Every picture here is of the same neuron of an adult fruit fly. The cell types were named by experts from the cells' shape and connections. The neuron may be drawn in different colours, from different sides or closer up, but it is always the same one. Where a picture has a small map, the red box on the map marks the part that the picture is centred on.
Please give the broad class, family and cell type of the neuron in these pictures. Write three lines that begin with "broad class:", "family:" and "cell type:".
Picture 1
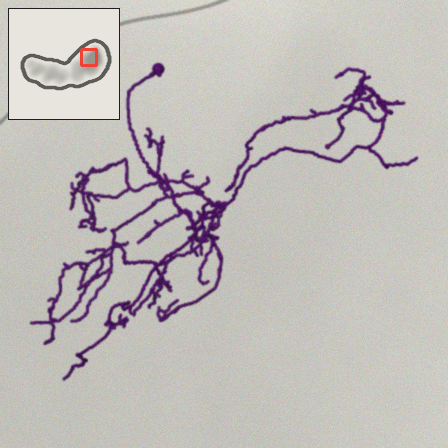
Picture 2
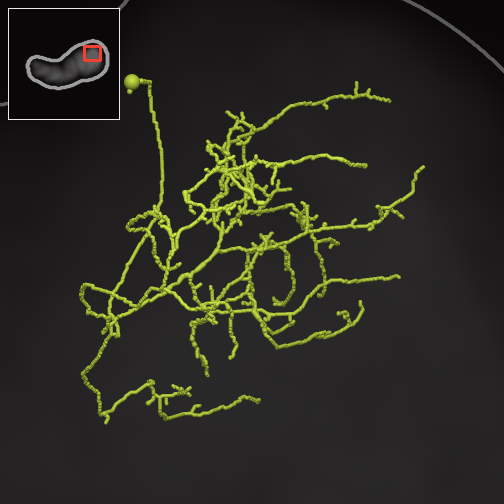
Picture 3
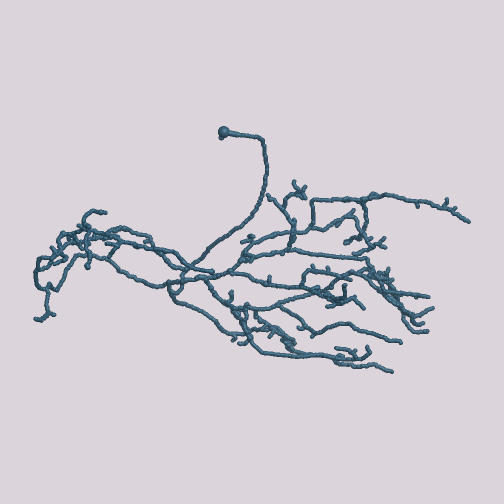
broad class: central-brain intrinsic neuron
family: hemilineage CLp1
cell type: LHPD5e1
